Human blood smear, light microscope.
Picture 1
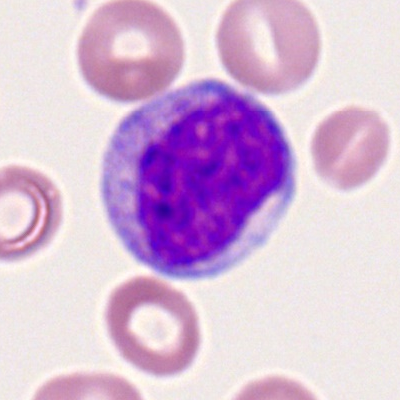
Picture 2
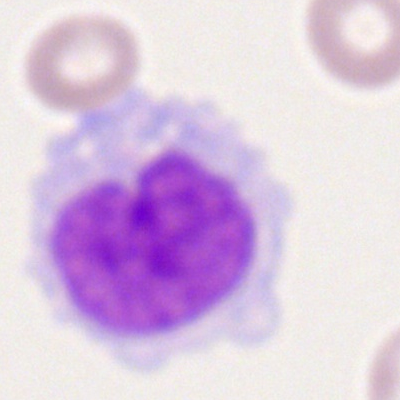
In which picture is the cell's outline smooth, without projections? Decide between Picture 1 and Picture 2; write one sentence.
In picture 1, the cell's outline is smooth, without projections.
